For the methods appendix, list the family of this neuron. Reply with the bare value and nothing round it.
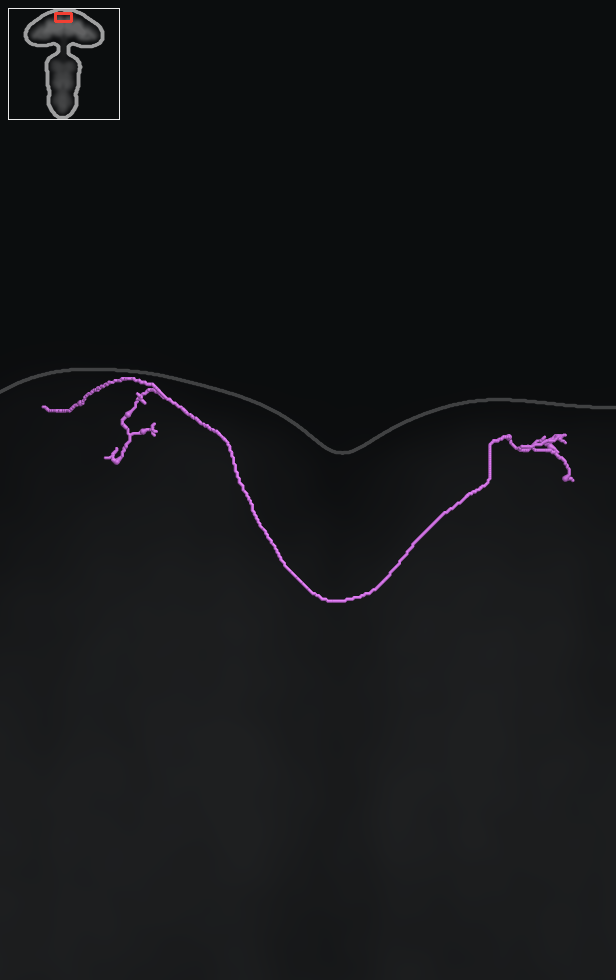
class olfactory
